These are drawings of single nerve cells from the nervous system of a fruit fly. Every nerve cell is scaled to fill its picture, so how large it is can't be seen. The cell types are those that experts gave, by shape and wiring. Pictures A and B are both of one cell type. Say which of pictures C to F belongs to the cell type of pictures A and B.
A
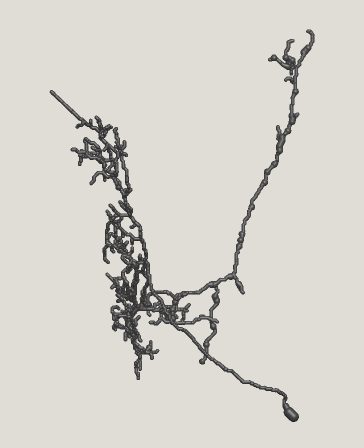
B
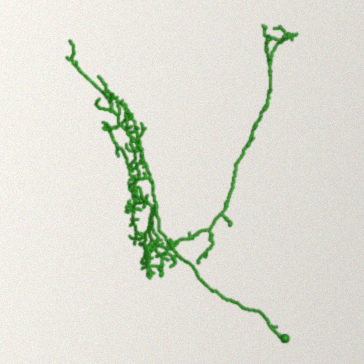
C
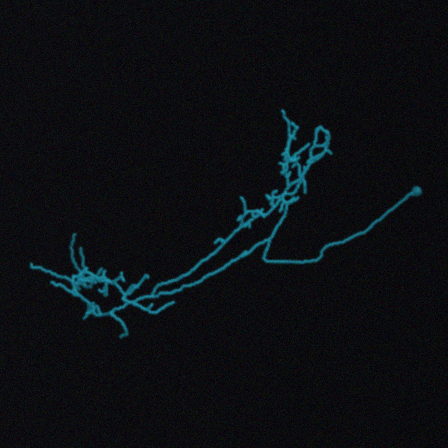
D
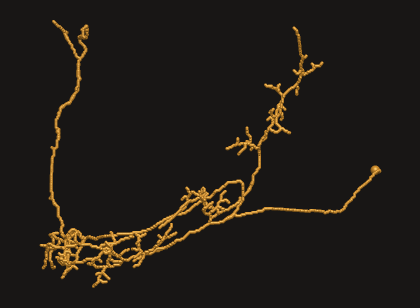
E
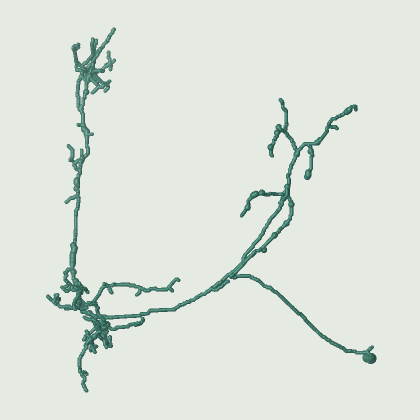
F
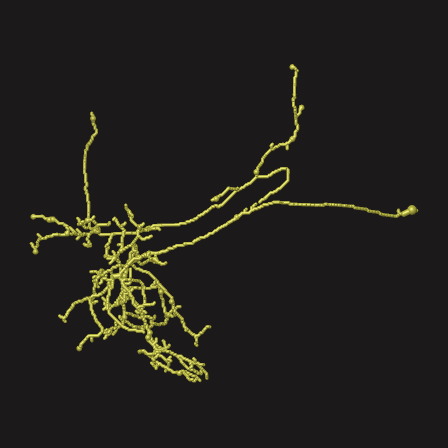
Picture D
